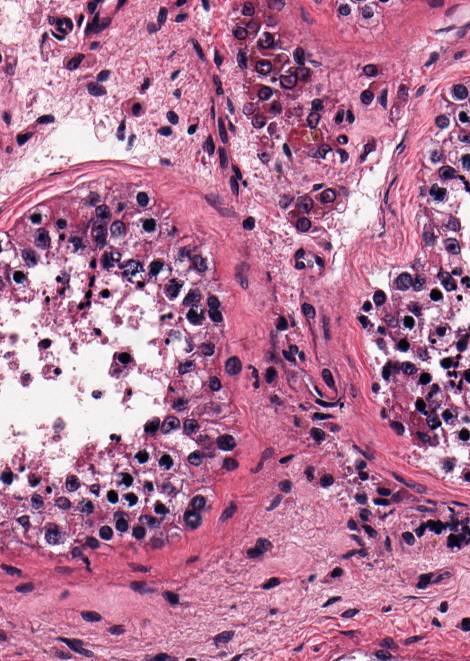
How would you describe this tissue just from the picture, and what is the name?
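Two rounded tubules catch the eye, one at the left edge and one at the right, with a central band of stroma between them. Each has a thick, pink, layered fibrous wall. At top centre, between them, I notice a cluster of polygonal cells with abundant pink cytoplasm and round nuclei. The stroma itself is pink fibrous tissue with scattered elongated spindle-shaped nuclei. The tissue is testis.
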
